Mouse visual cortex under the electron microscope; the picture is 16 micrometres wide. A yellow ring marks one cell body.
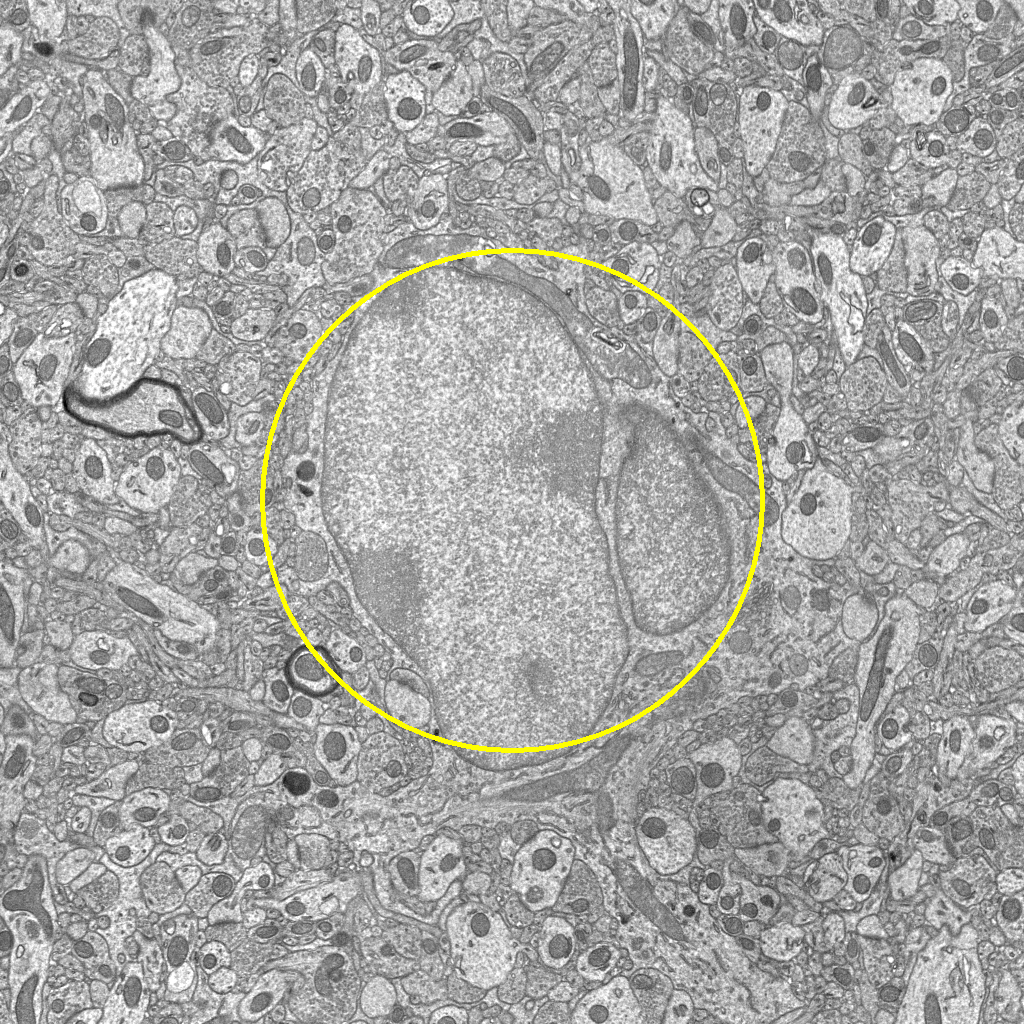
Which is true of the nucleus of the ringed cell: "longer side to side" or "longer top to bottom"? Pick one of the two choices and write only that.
Longer top to bottom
